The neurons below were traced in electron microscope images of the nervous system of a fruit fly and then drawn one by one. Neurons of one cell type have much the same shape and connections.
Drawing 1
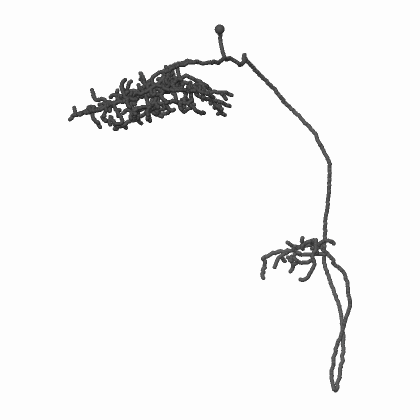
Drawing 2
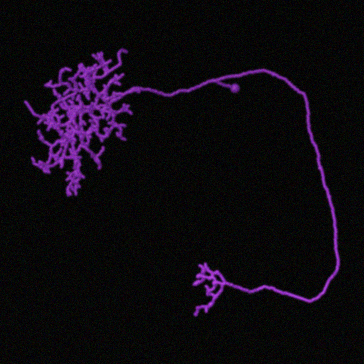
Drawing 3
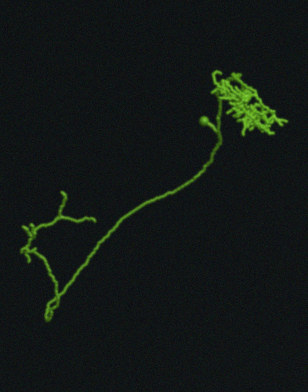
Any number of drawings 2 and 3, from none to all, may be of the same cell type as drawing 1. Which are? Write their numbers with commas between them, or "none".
2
